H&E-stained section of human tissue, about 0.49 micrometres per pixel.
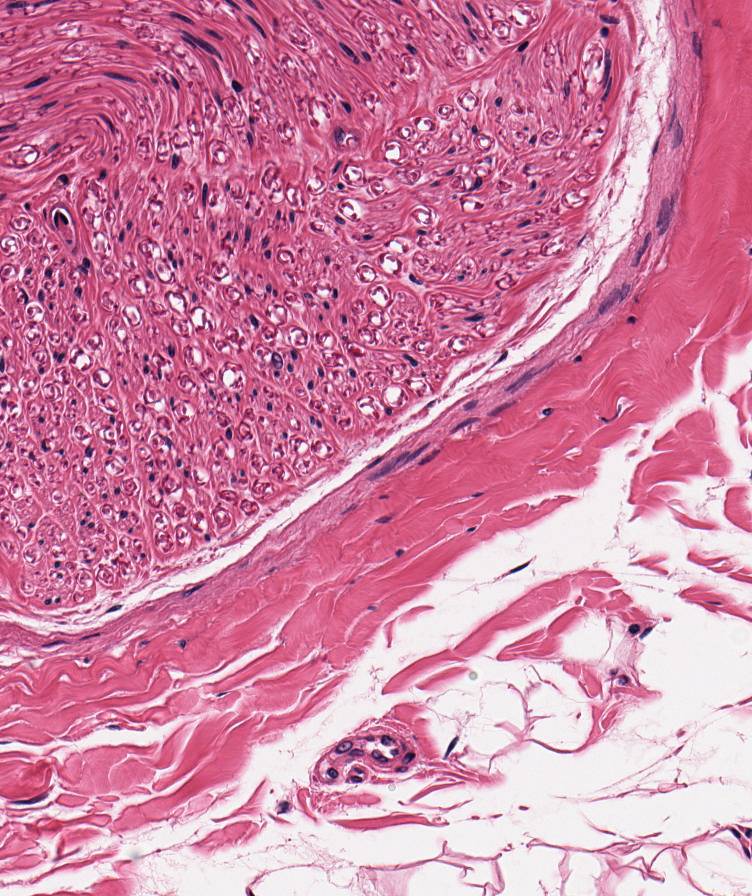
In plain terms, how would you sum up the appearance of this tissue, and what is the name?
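A large rounded nerve fascicle fills the upper left. Most fibres are cut across, as small round profiles: clear rim, pink centre. Small dark elongated or oval nuclei lie singly between them. Outside, dense pink collagen bundles parallel its curved border. This is tibial nerve.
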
